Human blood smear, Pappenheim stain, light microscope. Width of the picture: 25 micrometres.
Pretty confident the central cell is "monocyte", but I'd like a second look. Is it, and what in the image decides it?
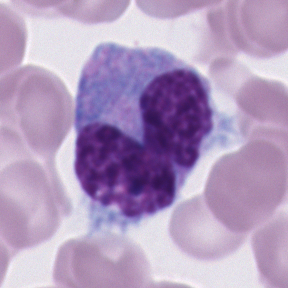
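Those fine, faint pinkish-lilac granules scattered through the cytoplasm decide it.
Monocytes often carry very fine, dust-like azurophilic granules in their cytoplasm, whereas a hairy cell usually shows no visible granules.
So monocyte fits, hairy cell doesn't. Its size, about 16 by 14 micrometres, suits monocyte as well.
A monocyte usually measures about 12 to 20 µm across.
Neither lobe shows a nucleolus, which suits both names.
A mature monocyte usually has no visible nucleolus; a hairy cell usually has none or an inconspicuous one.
Otherwise: dark purple, coarsely clumped chromatin, a nucleus filling about 60% of the cell's area, and ragged, wispy edges at the bottom and right.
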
